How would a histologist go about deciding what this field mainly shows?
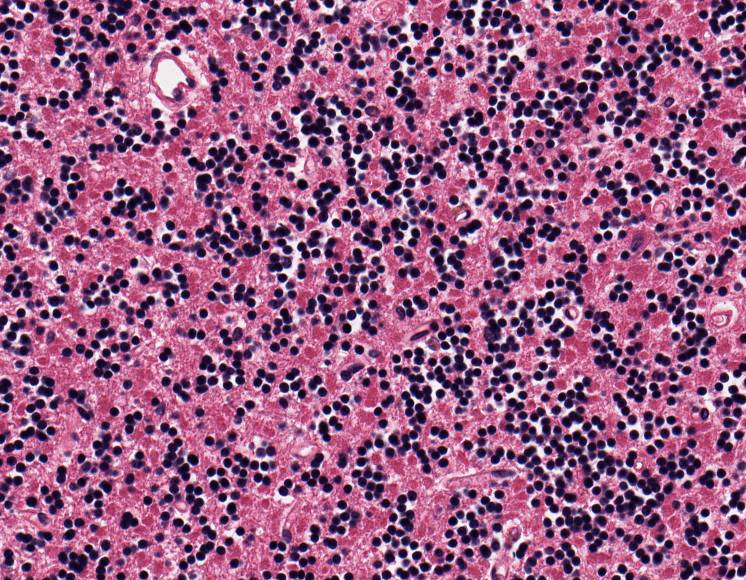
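The field mainly shows the granular layer of the cerebellum. Small, round, darkly stained nuclei of nearly uniform size are densely packed and spread fairly evenly across it, most with only a scant rim of cytoplasm or none visible.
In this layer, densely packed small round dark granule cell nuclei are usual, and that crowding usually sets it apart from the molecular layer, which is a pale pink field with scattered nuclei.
A small thin-walled vessel with an empty lumen lies near the top left.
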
